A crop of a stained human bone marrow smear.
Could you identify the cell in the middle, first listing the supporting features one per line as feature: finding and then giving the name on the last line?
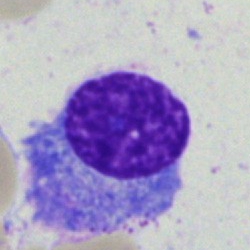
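Nucleus: sitting off-centre, over toward the upper right of the cell.
Chromatin: dark purple, coarsely clumped.
Cytoplasm: mostly below and to the left of the nucleus.
Texture: mottled, with lighter and darker blue patches.
Name: plasma cell.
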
